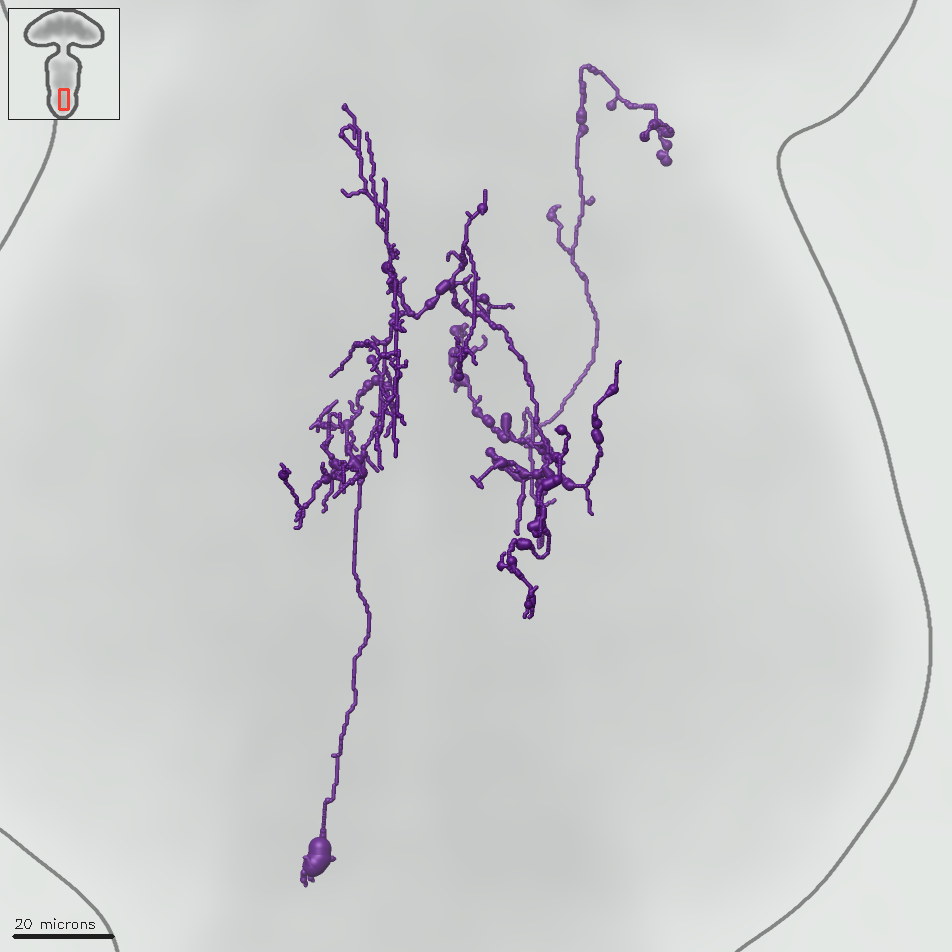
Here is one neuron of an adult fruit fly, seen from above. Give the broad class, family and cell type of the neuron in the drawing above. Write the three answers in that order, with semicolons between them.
nerve-cord intrinsic neuron; hemilineage 05B; IN05B084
